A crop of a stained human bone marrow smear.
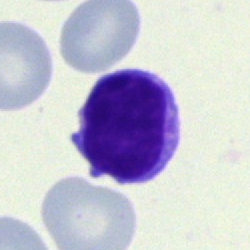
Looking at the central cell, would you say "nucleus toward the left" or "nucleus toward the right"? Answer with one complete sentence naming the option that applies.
The cell has its nucleus positioned toward the left.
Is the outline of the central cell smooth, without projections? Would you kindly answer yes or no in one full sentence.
No, the cell's outline is not smooth; it is ragged or frayed, or has projections, blebs or tags.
